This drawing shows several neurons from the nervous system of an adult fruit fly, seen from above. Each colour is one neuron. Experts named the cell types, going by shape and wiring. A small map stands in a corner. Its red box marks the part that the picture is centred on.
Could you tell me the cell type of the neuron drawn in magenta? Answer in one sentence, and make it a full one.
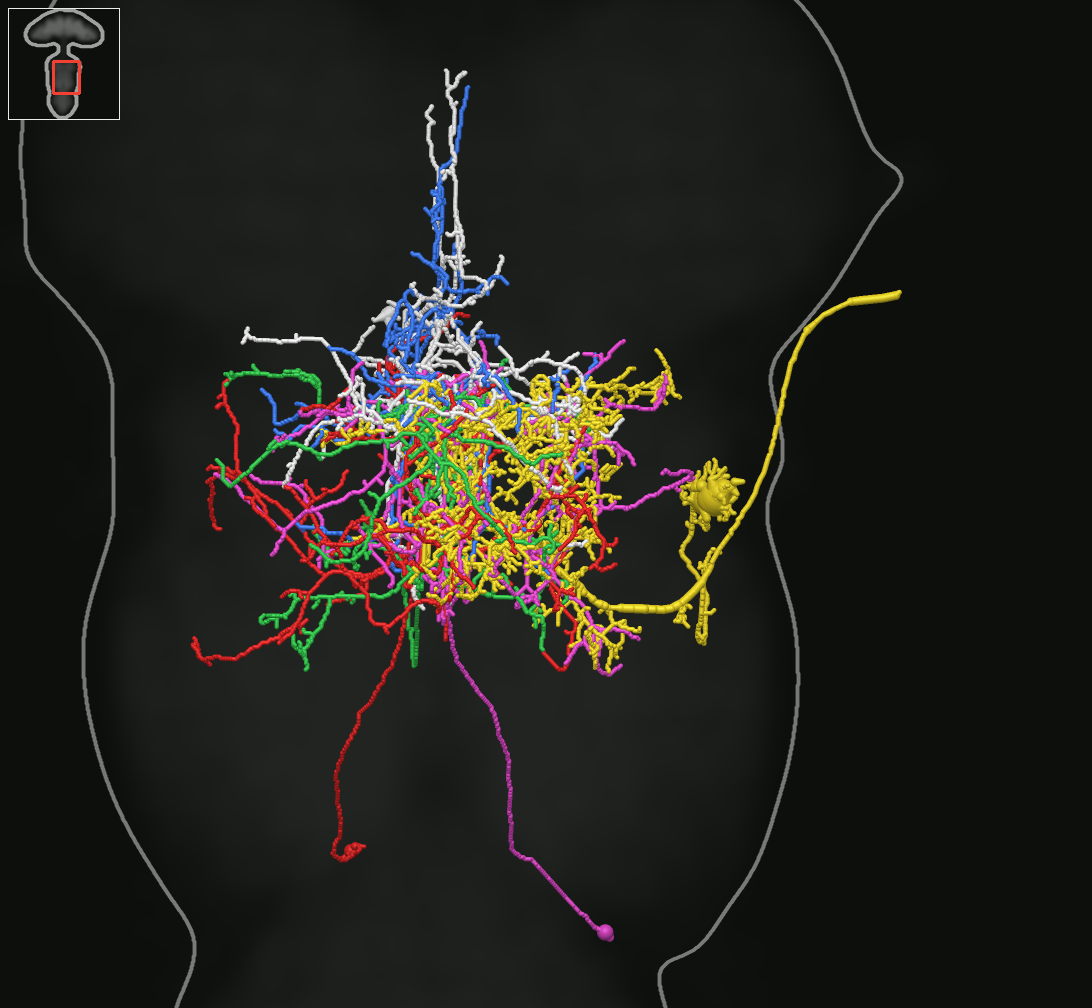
Cell type IN12A052_b is what this neuron is.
